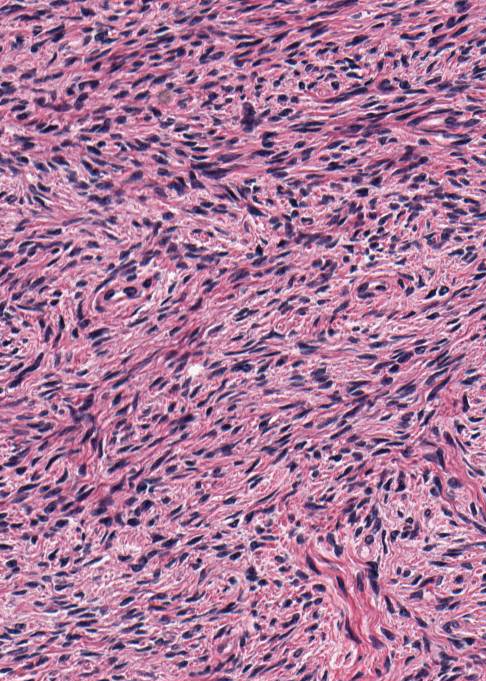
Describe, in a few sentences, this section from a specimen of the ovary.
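The field is filled entirely by densely packed spindle cells, and no epithelium is present. Most nuclei are elongated and dark-staining with tapered ends. The cytoplasm is pale pink, with ill-defined cell borders. A thicker band of wavy pink collagen crosses the lower right corner.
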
